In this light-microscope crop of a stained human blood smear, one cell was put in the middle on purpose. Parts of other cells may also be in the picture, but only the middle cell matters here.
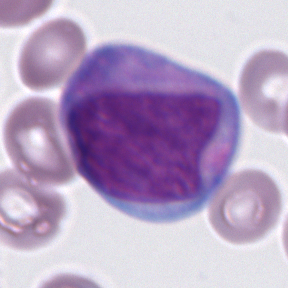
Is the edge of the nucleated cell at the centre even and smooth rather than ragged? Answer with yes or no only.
Yes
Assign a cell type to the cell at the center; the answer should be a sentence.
Centrally within this crop lies an atypical promyelocyte.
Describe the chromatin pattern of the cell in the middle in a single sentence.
Answer: the chromatin is fine and has no coarse clumps.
